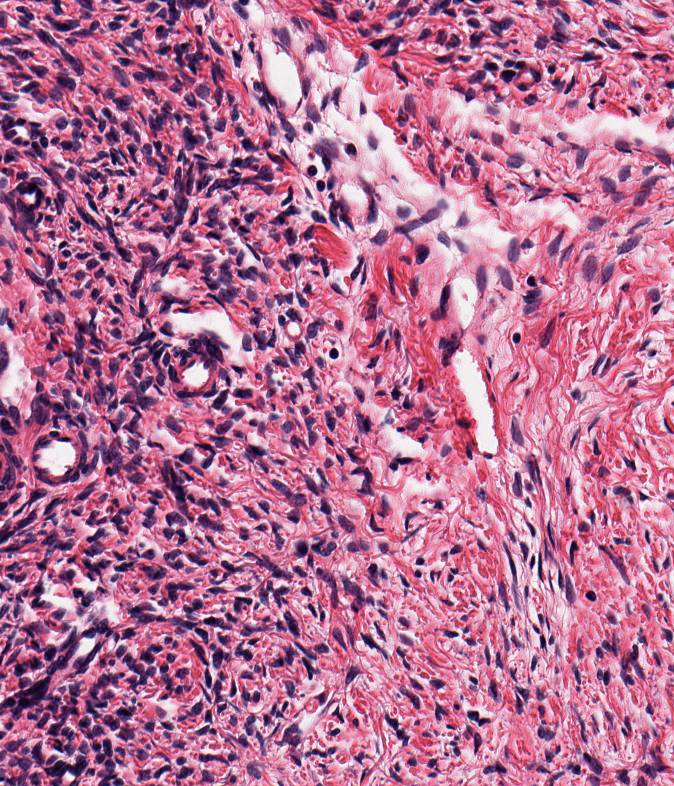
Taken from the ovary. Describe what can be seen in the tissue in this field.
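Cells crowd more closely in the left half of the field than in the right. Most nuclei are oval to spindle-shaped and stain darkly. Cytoplasm is scant and poorly defined. Wavy pink collagen fibres stand out most in the right half.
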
